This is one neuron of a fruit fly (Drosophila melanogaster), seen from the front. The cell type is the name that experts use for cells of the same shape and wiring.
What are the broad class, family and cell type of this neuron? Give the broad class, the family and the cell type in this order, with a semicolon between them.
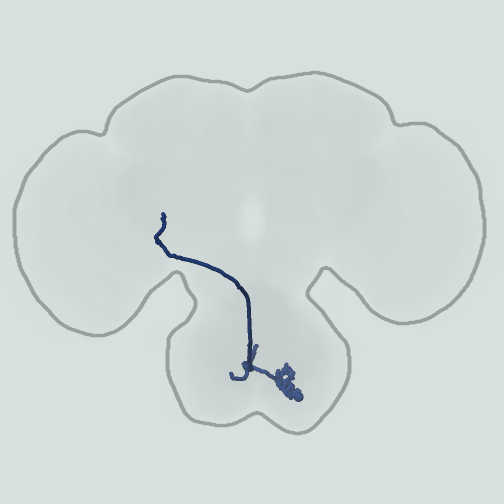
ascending neuron; hemilineage 10B; AN10B045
